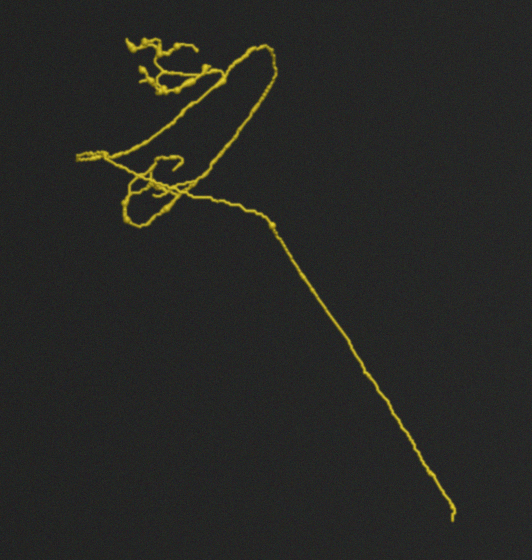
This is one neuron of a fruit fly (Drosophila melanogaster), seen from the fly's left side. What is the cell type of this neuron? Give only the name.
ORN_VM7d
